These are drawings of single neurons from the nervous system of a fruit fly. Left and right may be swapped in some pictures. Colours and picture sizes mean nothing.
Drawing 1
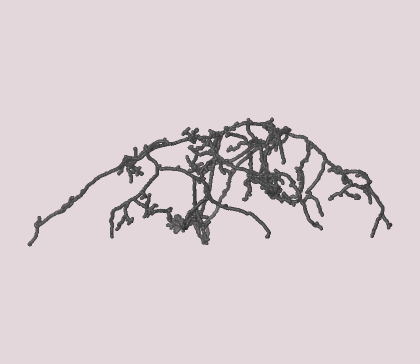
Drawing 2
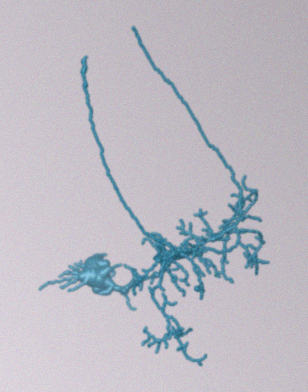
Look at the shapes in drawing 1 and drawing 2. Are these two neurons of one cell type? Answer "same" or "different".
different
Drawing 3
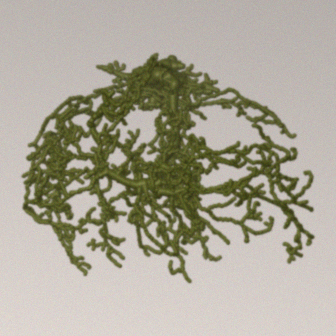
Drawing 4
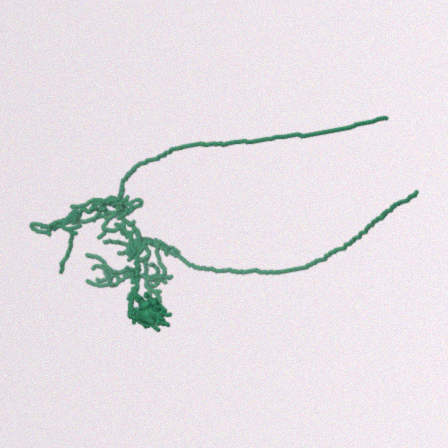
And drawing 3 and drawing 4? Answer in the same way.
different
